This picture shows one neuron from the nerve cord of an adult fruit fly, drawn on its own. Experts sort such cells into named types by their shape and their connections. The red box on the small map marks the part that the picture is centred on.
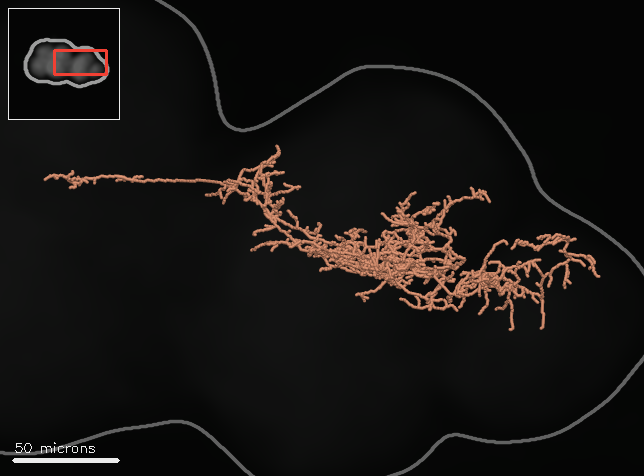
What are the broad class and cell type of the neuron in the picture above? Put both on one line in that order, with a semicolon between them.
nerve-cord intrinsic neuron; INXXX045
